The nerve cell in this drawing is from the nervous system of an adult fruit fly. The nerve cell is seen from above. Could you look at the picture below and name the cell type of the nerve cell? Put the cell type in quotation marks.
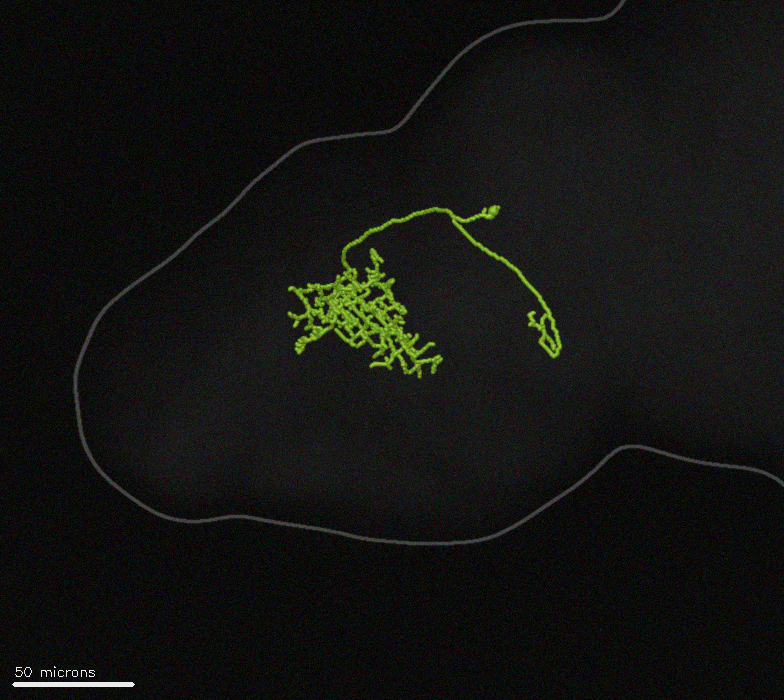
"MeLo1"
